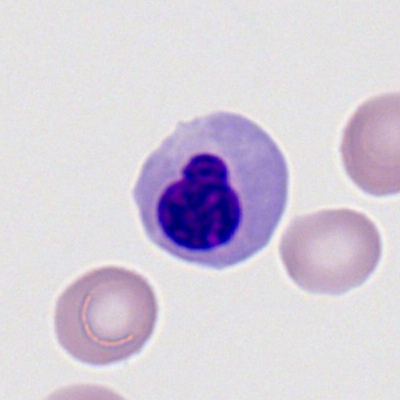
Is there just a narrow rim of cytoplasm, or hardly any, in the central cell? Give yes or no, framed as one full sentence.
No, the nucleus is surrounded by broad cytoplasm.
